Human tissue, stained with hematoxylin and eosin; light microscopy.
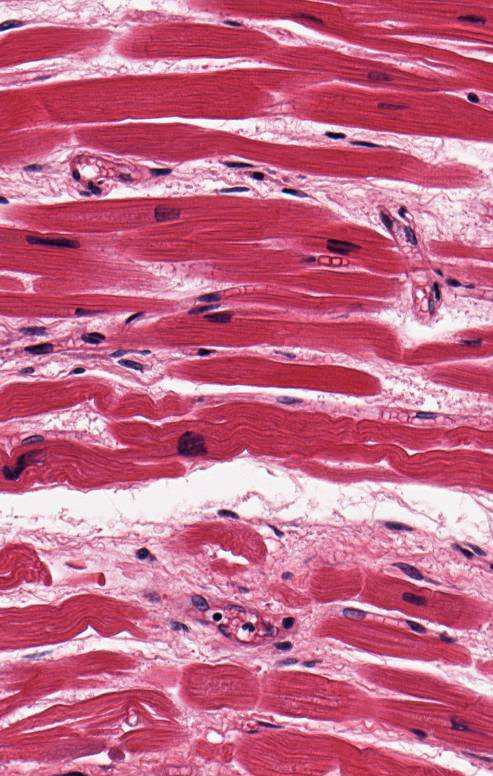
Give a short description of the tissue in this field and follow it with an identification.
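Eosinophilic muscle fibres run roughly horizontally across the whole field. Fibres branch and join neighbouring fibres. Muscle nuclei central, oval, elongated along the fibre axis. Tissue: atrial appendage of the heart.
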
